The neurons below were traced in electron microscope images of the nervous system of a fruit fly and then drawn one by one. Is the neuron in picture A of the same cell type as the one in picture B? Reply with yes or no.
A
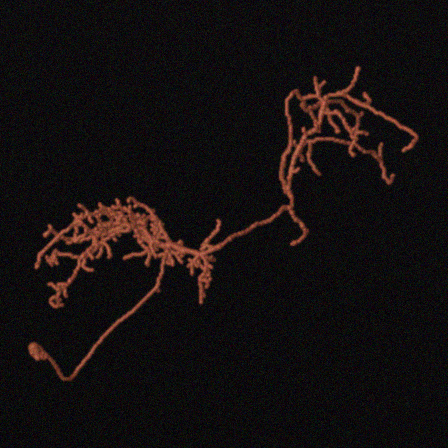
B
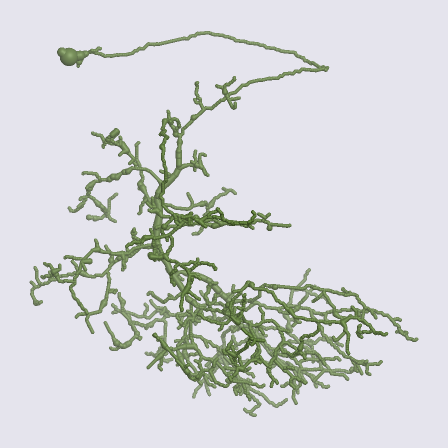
no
